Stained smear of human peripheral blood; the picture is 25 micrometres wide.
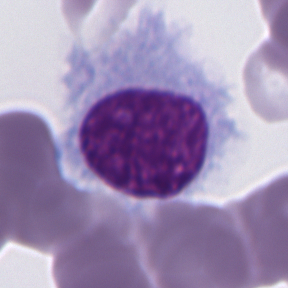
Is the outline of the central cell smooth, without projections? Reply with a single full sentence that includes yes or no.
No, this cell has a rough edge, ragged or bearing projections, blebs or tags.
